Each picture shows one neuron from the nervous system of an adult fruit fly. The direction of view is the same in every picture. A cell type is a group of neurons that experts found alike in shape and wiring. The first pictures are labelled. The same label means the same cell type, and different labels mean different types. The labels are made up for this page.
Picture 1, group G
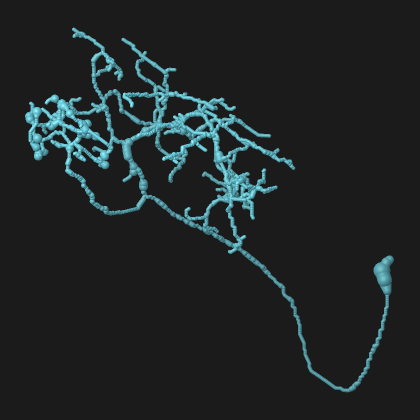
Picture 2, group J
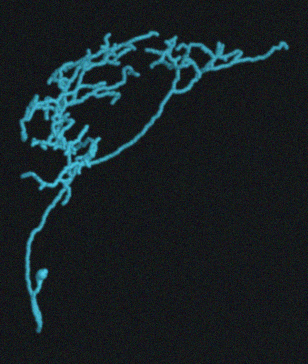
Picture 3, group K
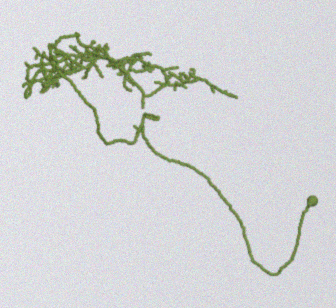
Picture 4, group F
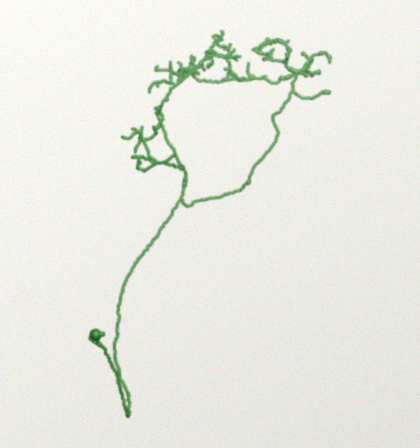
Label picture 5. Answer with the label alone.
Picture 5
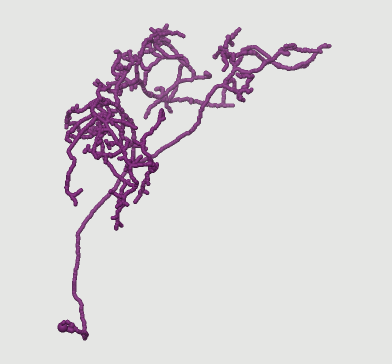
group J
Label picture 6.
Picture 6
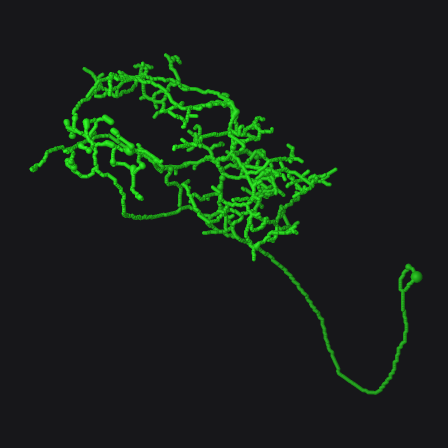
group G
